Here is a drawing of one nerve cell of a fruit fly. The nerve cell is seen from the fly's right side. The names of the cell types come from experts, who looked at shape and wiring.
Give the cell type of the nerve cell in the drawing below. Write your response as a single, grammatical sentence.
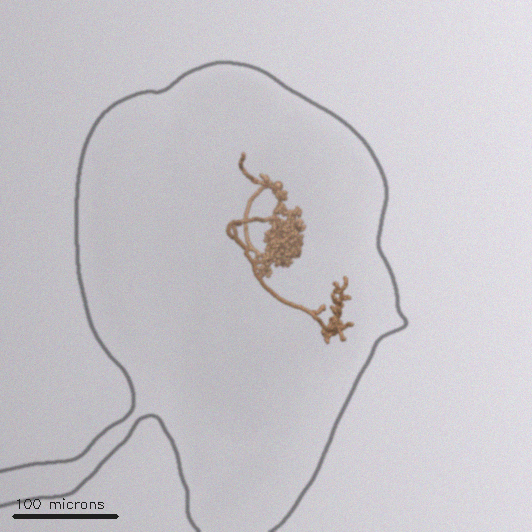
As for cell type, this nerve cell is AVLP262.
